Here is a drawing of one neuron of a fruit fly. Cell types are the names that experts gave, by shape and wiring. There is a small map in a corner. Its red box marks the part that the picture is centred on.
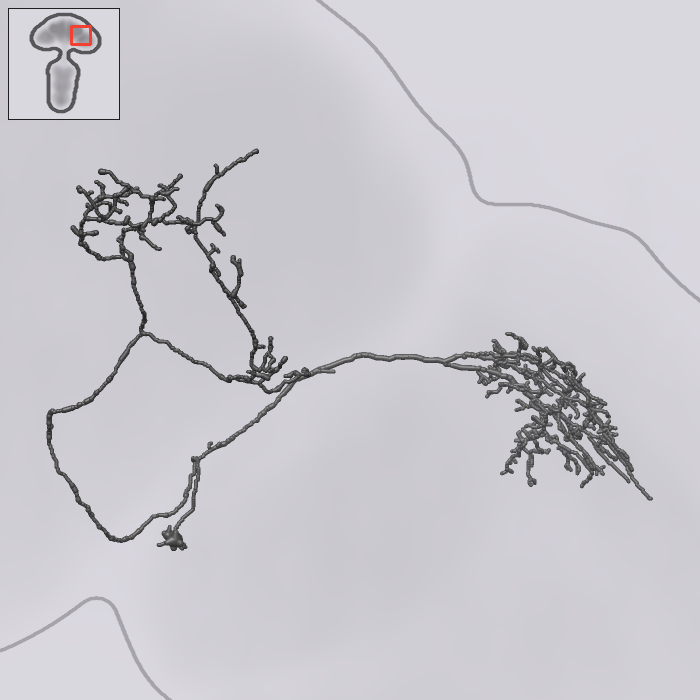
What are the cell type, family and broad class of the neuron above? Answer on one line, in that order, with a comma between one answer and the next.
MeVP35, MeVP, visual projection neuron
